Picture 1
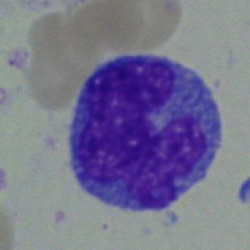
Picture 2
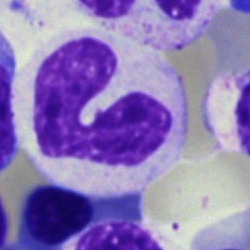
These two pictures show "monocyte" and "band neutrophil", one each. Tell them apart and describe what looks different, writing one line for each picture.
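In picture 1 we see a monocyte: The nucleus fills most of the cell.
In picture 2 we see a band neutrophil: The cytoplasm is abundant and pale lilac-grey.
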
